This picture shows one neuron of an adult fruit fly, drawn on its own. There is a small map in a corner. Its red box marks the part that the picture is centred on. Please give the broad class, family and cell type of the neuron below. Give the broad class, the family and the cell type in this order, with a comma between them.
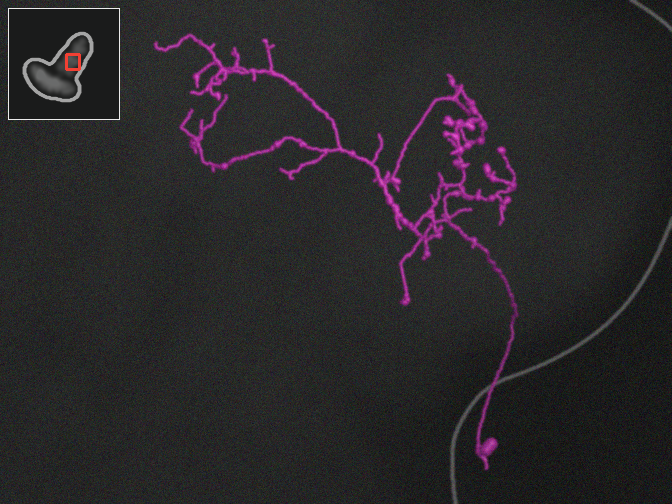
nerve-cord intrinsic neuron, hemilineage 16B, IN16B099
